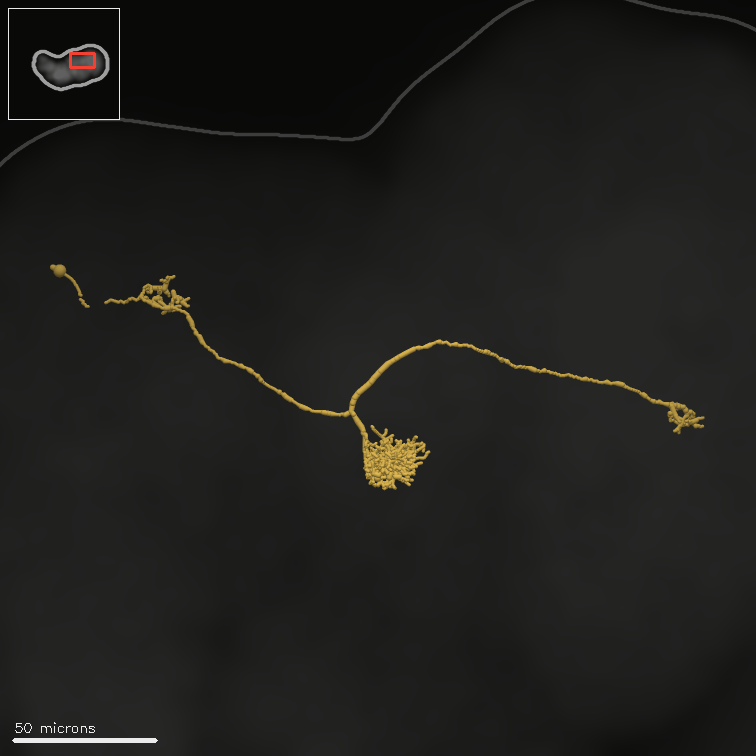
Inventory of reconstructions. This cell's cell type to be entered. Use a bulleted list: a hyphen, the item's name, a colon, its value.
- cell type: EPG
